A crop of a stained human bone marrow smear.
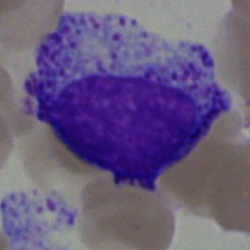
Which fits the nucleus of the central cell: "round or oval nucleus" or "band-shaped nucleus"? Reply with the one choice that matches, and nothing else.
Round or oval nucleus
